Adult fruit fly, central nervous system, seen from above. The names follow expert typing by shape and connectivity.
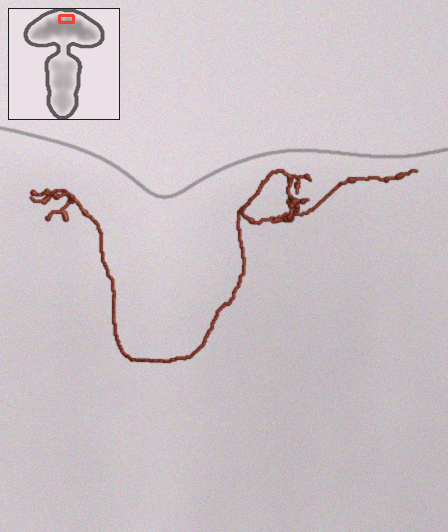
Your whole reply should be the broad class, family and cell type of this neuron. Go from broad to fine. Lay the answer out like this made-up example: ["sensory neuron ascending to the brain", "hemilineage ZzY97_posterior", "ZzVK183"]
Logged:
["sensory neuron entering the brain", "class olfactory", "ORN_VA2"]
